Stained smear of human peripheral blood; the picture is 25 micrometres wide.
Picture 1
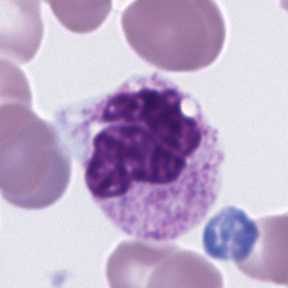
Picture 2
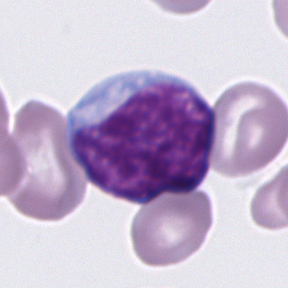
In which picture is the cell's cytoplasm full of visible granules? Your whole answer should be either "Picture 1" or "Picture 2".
Picture 1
